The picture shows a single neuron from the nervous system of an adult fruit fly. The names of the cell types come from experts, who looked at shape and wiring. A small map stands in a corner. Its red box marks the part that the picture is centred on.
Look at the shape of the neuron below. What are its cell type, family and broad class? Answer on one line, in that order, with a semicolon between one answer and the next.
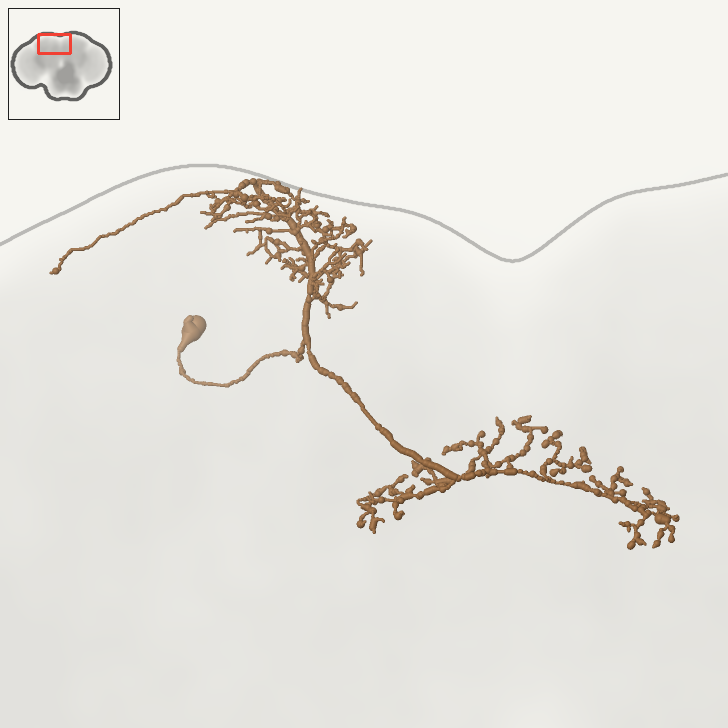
FB7A; hemilineage DL1_dorsal; central-brain intrinsic neuron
